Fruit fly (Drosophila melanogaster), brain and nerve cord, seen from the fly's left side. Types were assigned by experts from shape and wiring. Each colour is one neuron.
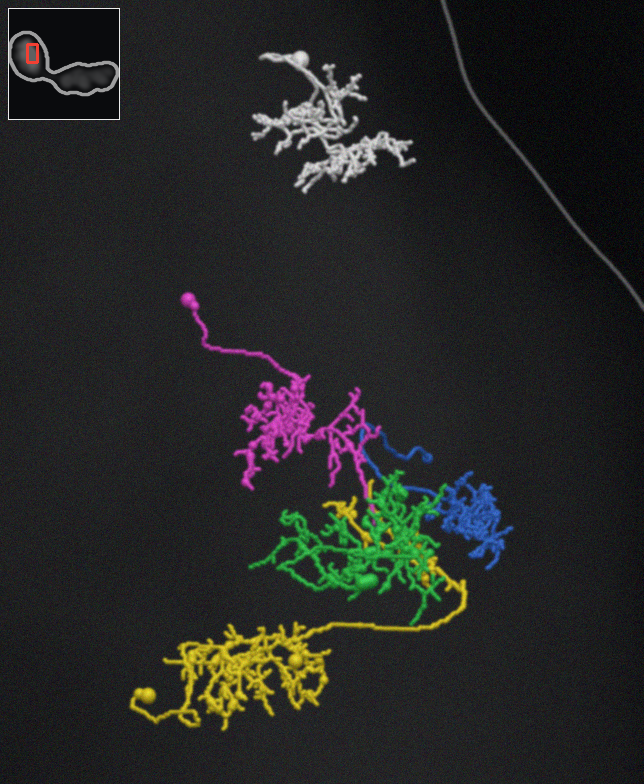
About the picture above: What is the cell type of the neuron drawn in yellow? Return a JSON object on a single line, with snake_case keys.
{"cell_type": "Tm37"}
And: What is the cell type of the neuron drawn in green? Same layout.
{"cell_type": "Cm3"}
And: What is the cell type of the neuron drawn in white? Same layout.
{"cell_type": "Mi17"}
